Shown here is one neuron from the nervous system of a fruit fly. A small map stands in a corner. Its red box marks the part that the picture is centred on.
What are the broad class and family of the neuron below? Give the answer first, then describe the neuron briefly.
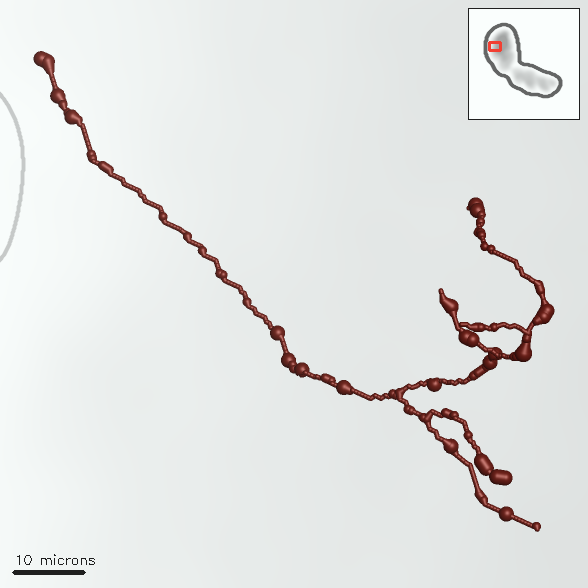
It is a sensory neuron entering the brain. The name of its family is class mechanosensory. The drawing shows no cell body. By the scale bar it is about 75 microns wide in this view. There are a dozen or fewer branch ends.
